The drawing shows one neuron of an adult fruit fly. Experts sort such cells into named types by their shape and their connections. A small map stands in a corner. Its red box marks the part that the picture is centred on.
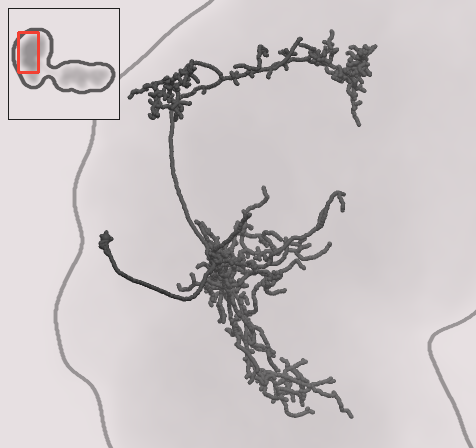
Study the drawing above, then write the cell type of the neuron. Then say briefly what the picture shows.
Its cell type is mALB2. It is a central-brain intrinsic neuron. Its cell body lies on the left of the picture. The picture shows dozens of branch ends.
